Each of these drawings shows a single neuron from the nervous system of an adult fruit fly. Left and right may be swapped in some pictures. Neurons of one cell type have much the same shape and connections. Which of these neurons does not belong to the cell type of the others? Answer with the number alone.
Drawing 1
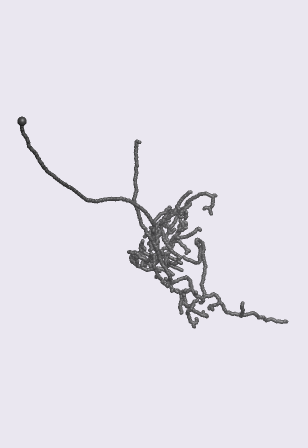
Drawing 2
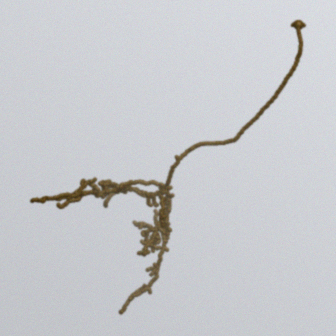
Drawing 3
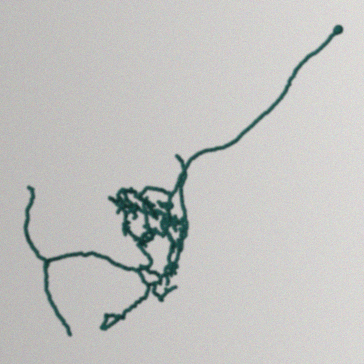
2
